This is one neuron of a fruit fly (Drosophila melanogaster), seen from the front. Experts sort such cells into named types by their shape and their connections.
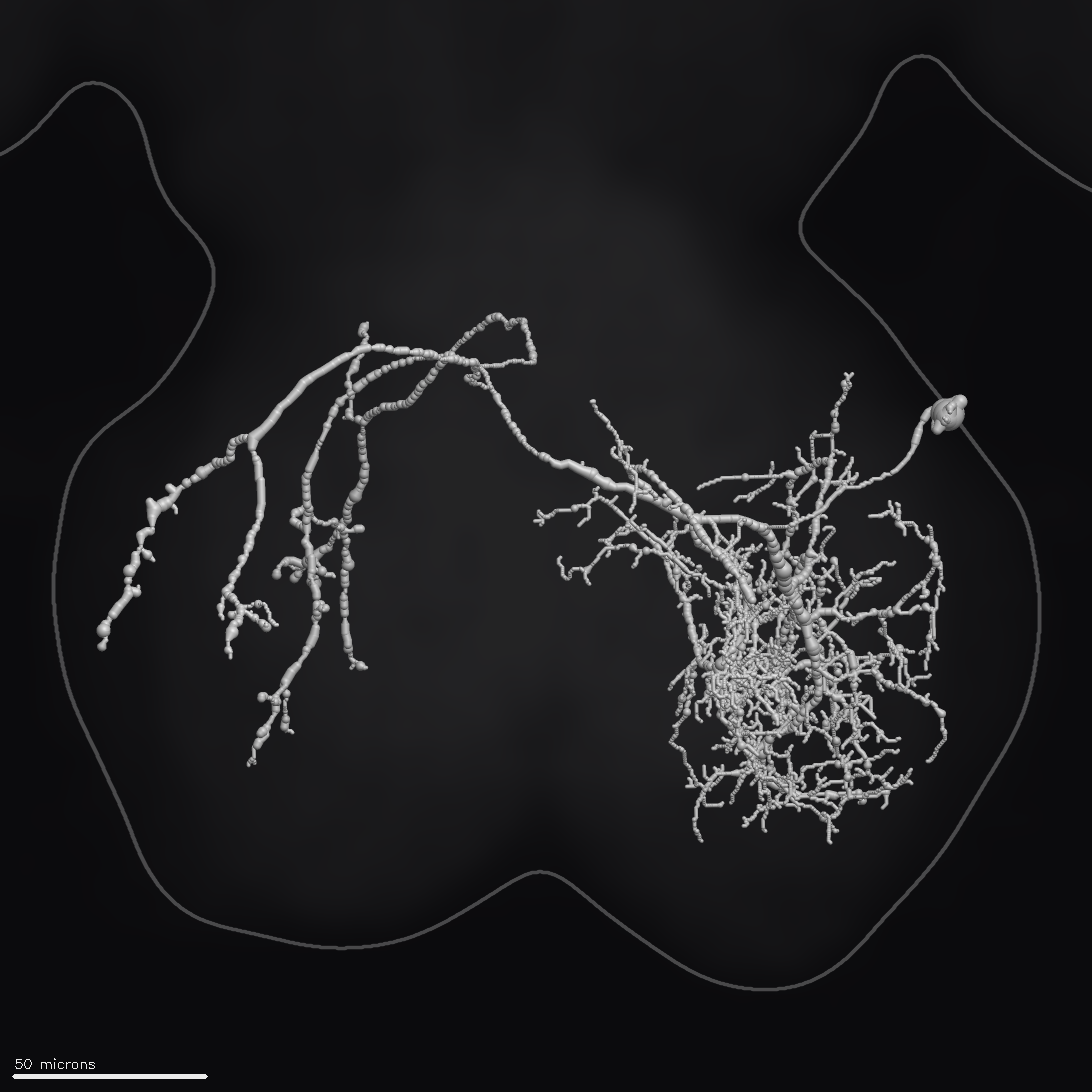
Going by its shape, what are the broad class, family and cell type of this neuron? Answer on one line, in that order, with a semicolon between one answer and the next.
nerve-cord intrinsic neuron; hemilineage 18B; IN18B005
